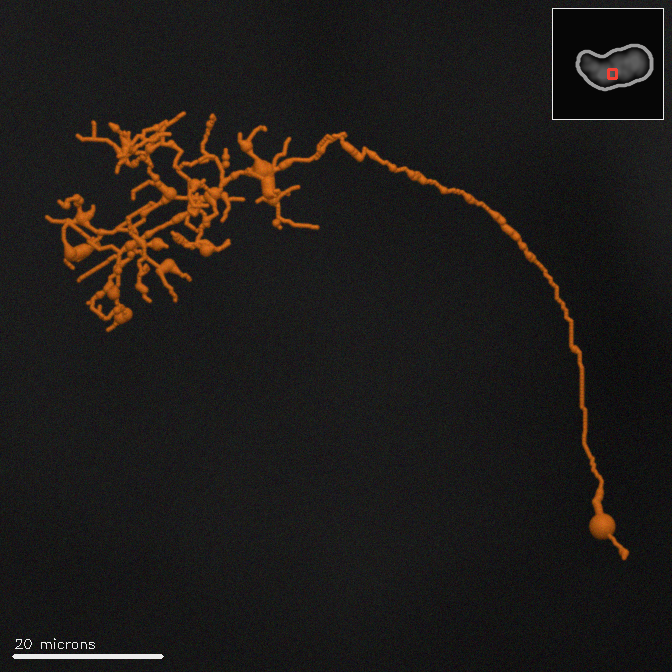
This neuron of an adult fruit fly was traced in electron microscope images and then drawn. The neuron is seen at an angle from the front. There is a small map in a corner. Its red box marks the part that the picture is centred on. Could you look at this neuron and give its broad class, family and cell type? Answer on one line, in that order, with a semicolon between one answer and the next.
optic-lobe intrinsic neuron; Li; Li22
